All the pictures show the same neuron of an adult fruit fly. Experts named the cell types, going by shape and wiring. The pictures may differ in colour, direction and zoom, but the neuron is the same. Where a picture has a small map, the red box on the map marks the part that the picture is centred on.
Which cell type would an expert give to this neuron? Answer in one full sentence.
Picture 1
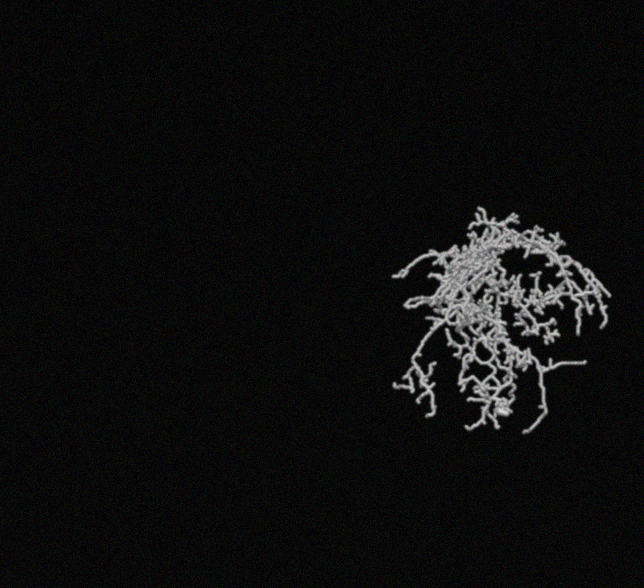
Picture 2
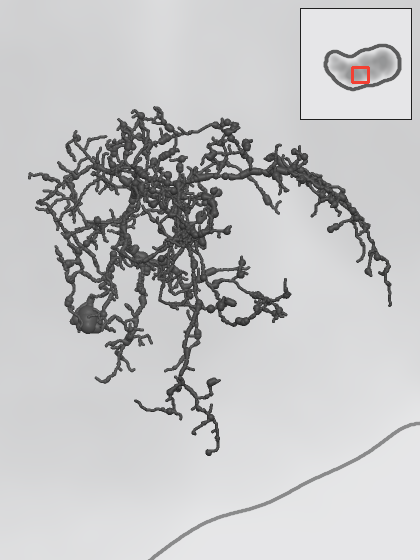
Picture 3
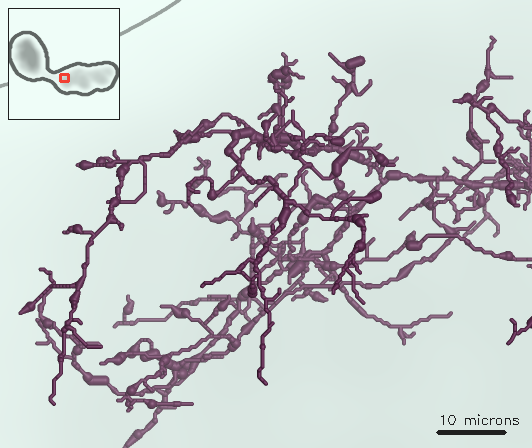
As a matter of cell type, the neuron is IN03B035.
